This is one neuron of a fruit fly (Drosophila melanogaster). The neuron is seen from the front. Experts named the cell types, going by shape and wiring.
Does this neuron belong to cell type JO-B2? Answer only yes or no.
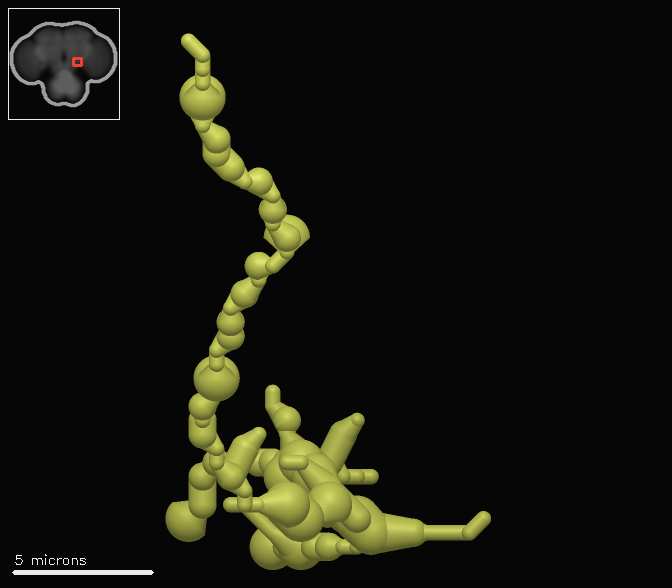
yes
